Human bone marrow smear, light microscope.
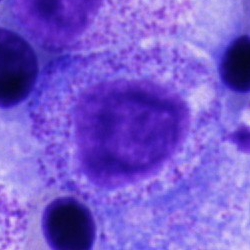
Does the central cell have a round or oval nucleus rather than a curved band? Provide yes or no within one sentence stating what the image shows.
Yes, its nucleus forms a single compact round or oval shape.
